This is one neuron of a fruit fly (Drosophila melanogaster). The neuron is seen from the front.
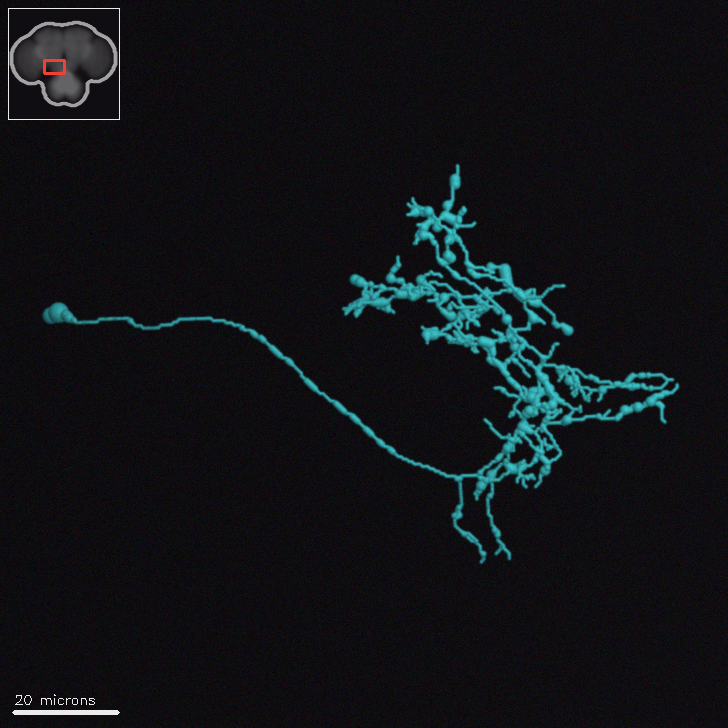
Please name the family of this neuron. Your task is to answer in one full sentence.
The neuron is listed under family hemilineage MD_SA1.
